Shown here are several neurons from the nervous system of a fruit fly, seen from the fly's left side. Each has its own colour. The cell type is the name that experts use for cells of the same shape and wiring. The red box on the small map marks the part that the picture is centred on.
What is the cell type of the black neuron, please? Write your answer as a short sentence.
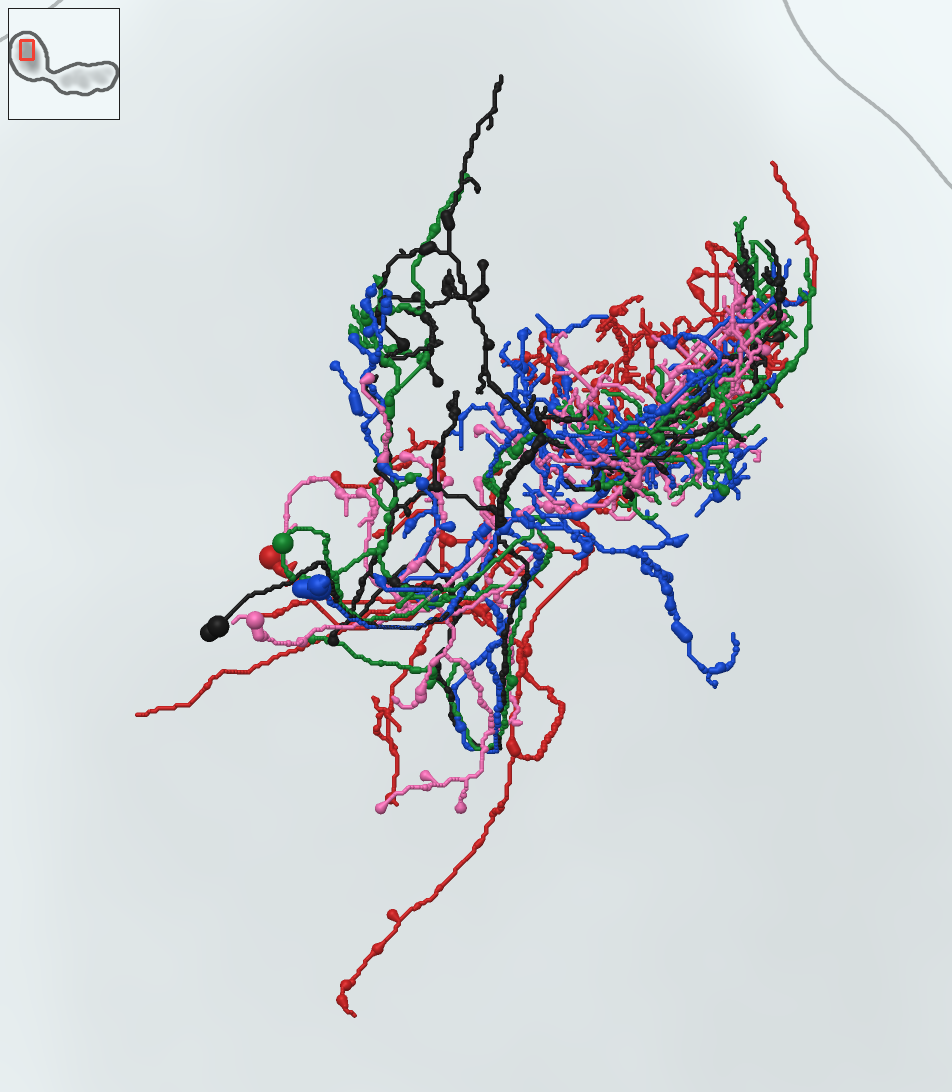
The cell type is LHAV2b10.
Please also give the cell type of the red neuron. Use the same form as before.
The cell type is LHAV2b9.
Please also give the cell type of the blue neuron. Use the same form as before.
The cell type is LHAV2b11.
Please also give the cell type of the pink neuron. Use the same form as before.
The cell type is CB2877.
